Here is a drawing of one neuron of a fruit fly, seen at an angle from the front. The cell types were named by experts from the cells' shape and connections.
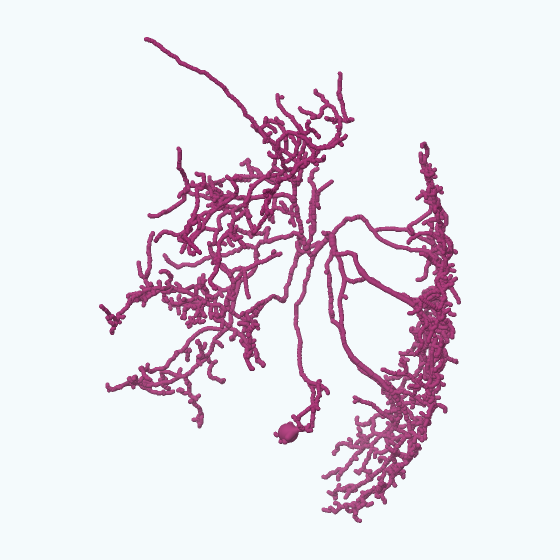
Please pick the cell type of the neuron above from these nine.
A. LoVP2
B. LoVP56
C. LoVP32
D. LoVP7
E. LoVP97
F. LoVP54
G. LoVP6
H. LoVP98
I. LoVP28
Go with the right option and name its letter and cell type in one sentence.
Option F, LoVP54, is the type of cell the neuron is.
